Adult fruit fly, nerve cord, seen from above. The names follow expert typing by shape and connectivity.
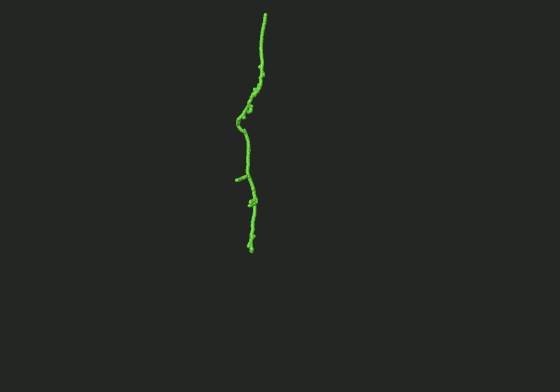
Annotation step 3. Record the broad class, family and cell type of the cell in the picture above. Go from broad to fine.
descending neuron; DNge; DNge069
